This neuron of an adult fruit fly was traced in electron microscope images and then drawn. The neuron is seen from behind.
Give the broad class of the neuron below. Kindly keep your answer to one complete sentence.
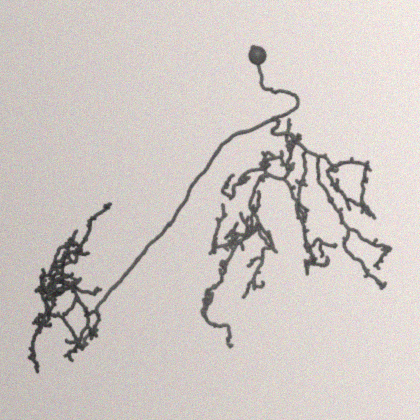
What the neuron belongs to, broadly, is the class optic-lobe intrinsic neuron.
